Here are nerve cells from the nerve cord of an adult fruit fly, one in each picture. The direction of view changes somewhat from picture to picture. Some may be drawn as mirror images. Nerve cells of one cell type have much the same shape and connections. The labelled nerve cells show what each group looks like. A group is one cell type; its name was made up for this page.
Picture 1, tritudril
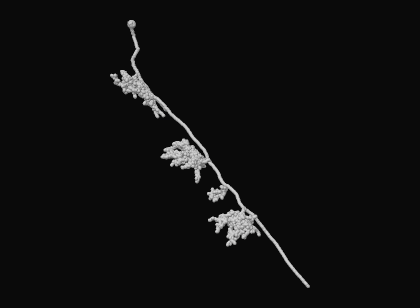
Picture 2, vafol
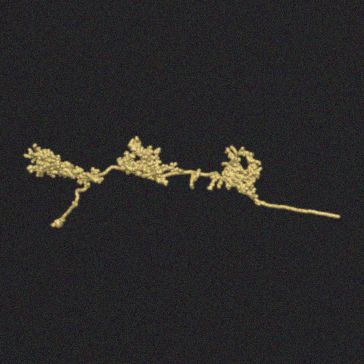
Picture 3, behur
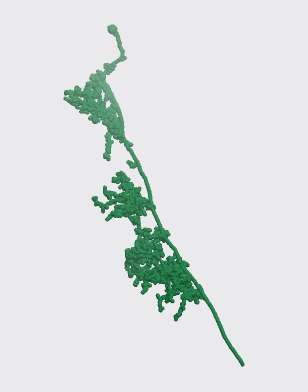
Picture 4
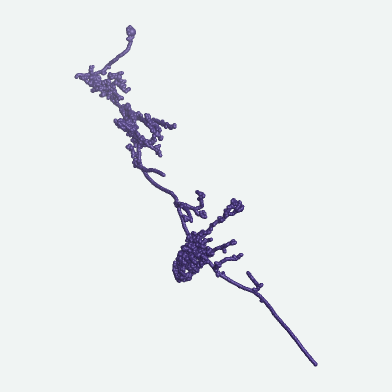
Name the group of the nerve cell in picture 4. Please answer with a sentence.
It belongs to vafol.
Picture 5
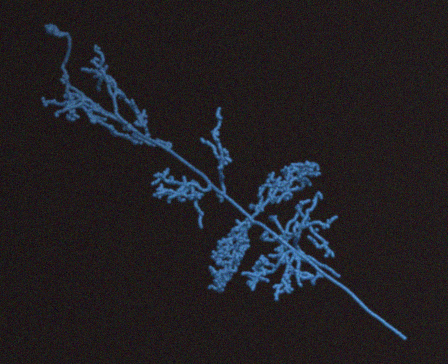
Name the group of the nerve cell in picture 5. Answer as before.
It belongs to behur.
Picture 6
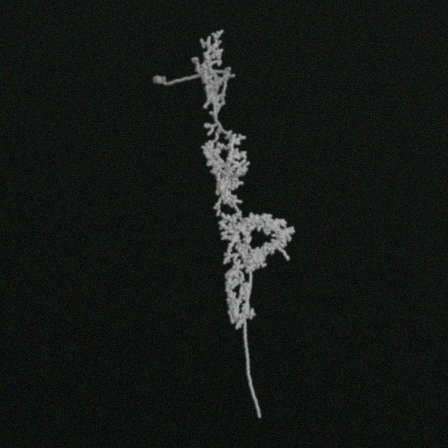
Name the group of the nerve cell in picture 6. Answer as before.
It belongs to vafol.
